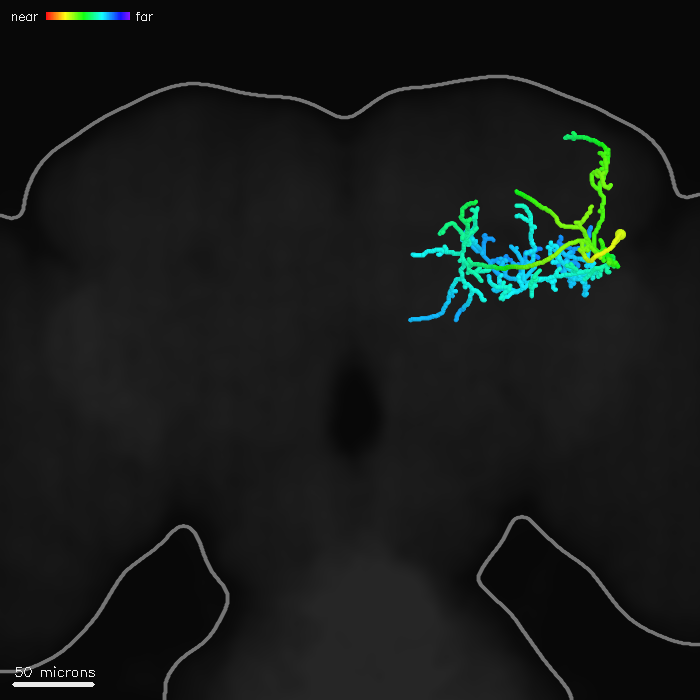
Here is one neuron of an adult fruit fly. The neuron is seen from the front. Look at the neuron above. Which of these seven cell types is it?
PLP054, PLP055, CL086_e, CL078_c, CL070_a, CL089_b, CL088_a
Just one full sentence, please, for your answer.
This neuron carries the cell type designation PLP055.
